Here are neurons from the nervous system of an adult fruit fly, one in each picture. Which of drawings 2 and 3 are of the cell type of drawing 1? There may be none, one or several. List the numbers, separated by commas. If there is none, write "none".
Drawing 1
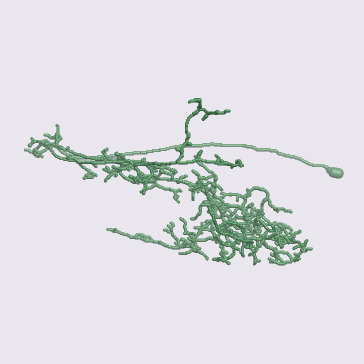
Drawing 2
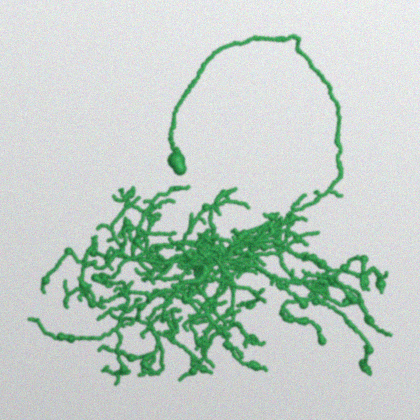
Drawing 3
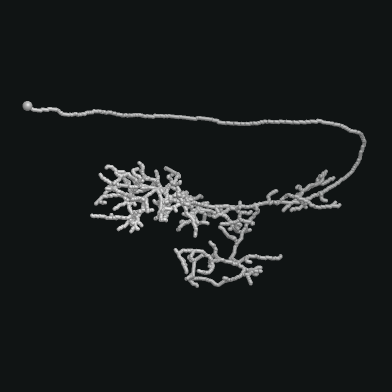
none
